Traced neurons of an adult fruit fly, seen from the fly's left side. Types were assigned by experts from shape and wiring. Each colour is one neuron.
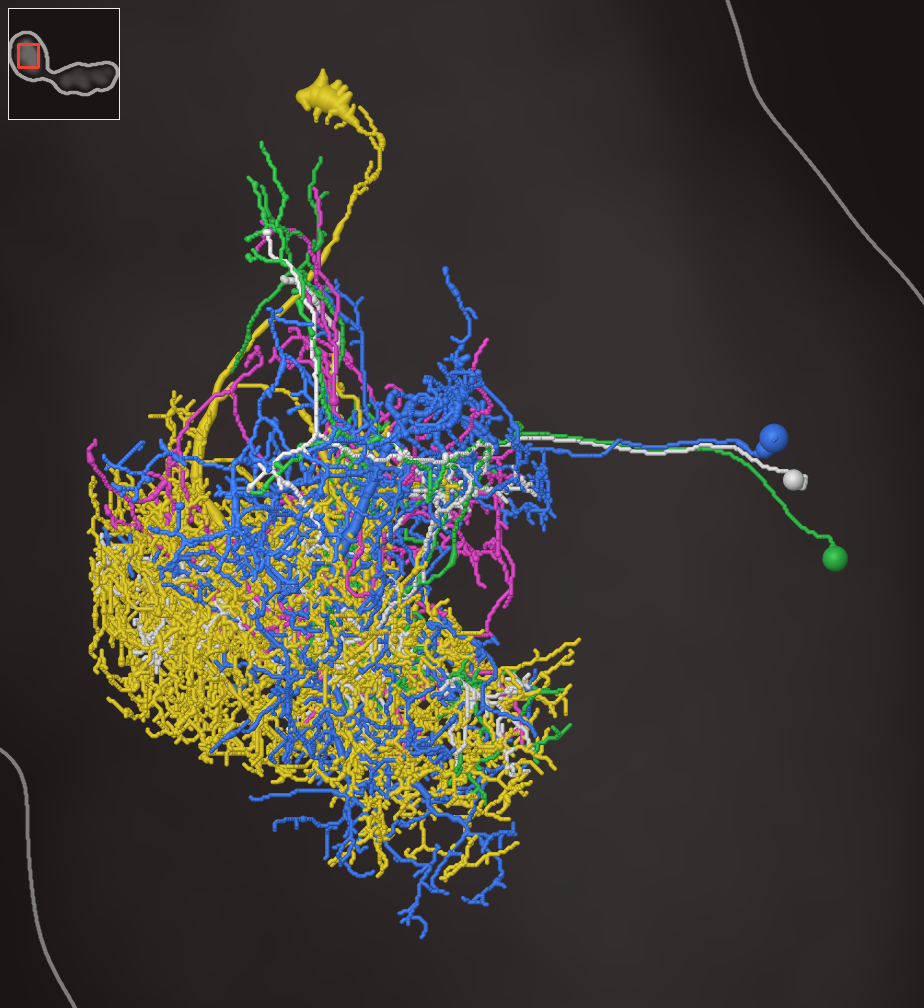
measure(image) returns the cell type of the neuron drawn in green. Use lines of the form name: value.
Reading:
cell type: CB1139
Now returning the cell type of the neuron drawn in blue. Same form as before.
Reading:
cell type: AVLP502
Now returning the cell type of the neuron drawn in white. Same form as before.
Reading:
cell type: AVLP517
